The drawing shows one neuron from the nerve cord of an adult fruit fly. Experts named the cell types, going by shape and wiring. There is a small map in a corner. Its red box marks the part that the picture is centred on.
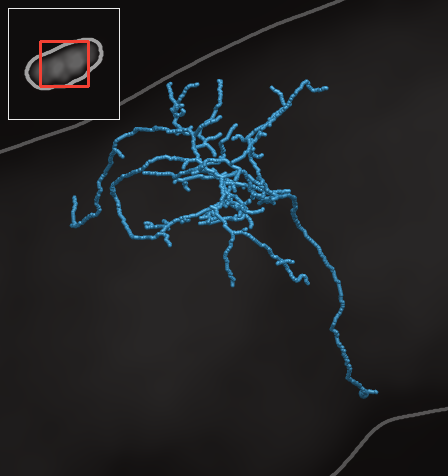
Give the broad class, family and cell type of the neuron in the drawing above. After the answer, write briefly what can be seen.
Its broad class is nerve-cord intrinsic neuron. The family is hemilineage 06B. Its cell type is IN06B066. Dozens of branch ends can be seen. As drawn here it is about as wide as it is tall.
